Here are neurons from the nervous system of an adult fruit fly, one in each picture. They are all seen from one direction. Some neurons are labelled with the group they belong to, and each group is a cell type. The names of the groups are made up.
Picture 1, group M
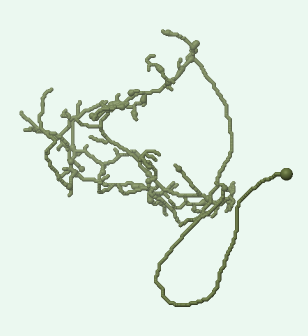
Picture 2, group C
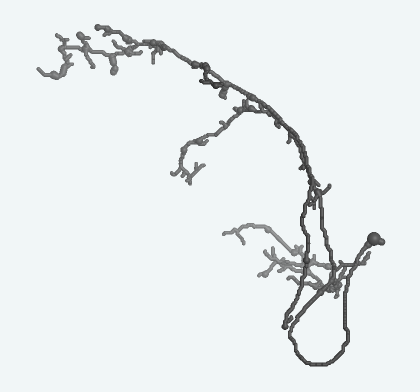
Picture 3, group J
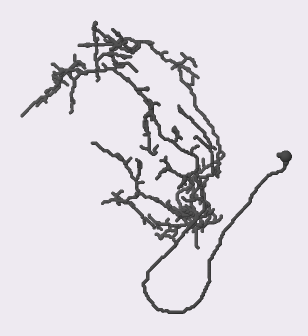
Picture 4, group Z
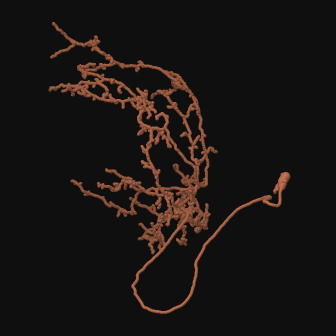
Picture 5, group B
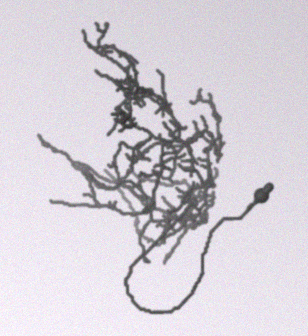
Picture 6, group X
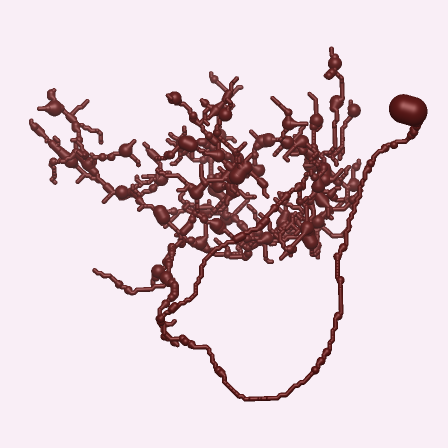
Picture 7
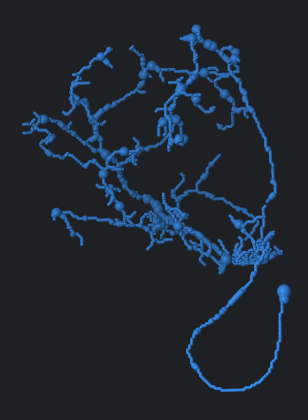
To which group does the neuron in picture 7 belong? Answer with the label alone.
group M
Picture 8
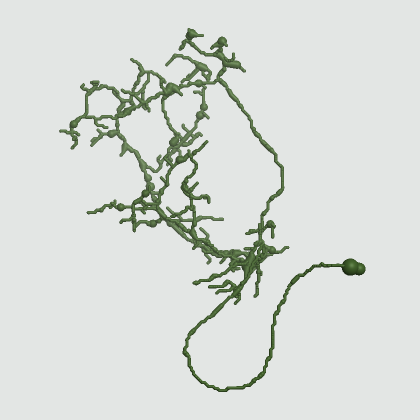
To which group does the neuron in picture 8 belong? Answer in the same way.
group M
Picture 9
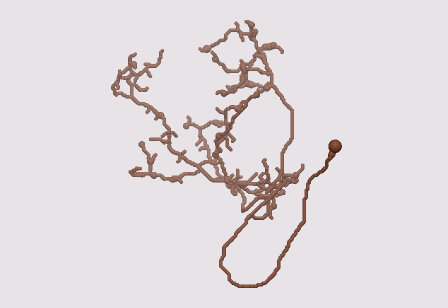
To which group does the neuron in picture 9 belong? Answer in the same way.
group M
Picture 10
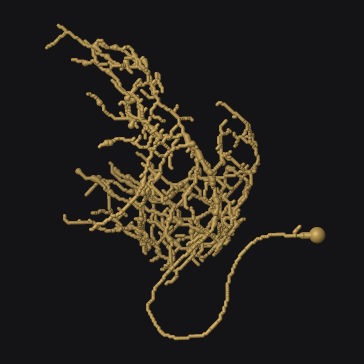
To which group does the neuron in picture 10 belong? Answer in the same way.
group B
